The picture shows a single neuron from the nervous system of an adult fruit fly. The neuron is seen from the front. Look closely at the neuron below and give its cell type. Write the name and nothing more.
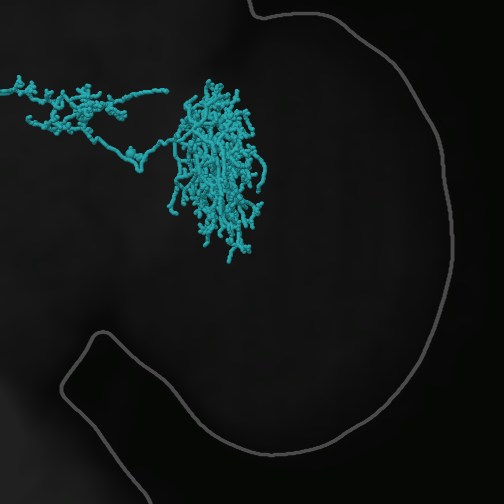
LoVP48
